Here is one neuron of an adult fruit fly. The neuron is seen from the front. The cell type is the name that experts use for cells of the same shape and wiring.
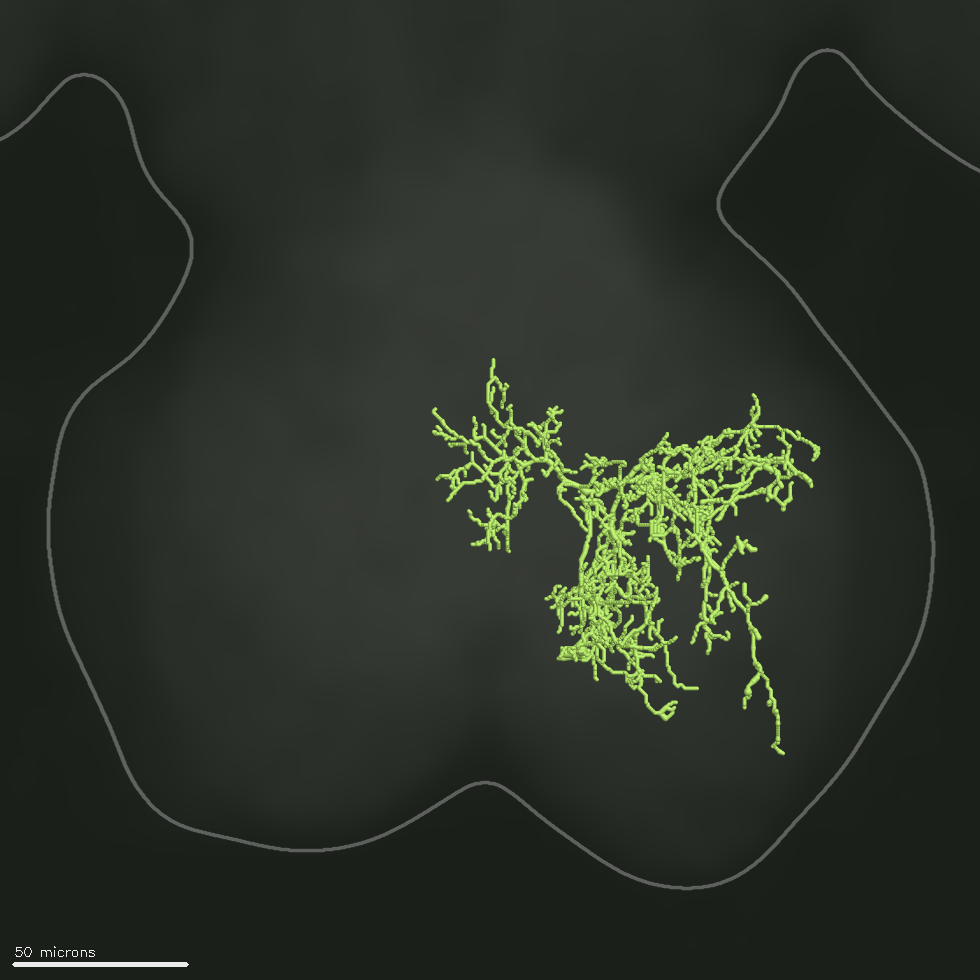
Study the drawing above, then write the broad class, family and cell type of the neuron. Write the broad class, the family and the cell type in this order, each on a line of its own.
nerve-cord intrinsic neuron
hemilineage 03B
IN03B032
